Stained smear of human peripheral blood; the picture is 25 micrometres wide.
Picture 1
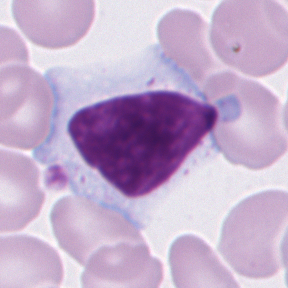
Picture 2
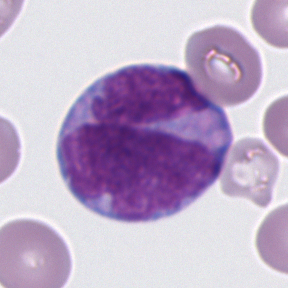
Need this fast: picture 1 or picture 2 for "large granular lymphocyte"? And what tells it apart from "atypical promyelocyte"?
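Picture 1's your large granular lymphocyte; picture 2 is the atypical promyelocyte. Both share pale greyish-blue cytoplasm. The real split is the nucleus: in picture 1 it's one unsegmented mass without lobes, about 13 by 9 micrometres, while in picture 2 a pale cleft runs roughly horizontally across it, dividing it into upper and lower parts. Picture 1's chromatin is dark purple and condensed with faint lighter mottling, and no nucleoli show.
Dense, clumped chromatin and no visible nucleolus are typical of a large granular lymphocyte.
Granules differ too: picture 1 has a few fine purple ones scattered about, while picture 2 shows no coarse granules.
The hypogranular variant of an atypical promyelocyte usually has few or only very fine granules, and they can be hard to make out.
Outlines go opposite ways, irregular in picture 1 and round and smooth in picture 2, a cell about 15 micrometres across with the nucleus filling about 70% of its area. Each has a bluer edge to its cytoplasm, slightly darker in picture 1 and deeper blue than further in for picture 2.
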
